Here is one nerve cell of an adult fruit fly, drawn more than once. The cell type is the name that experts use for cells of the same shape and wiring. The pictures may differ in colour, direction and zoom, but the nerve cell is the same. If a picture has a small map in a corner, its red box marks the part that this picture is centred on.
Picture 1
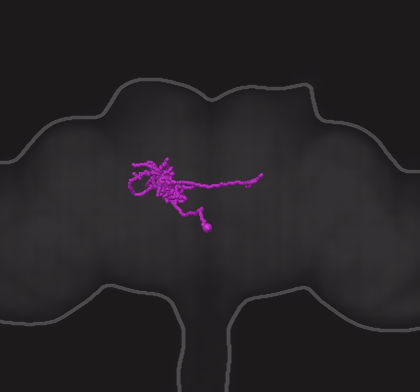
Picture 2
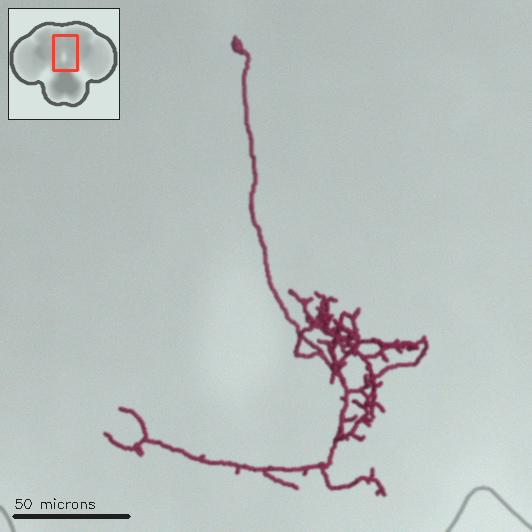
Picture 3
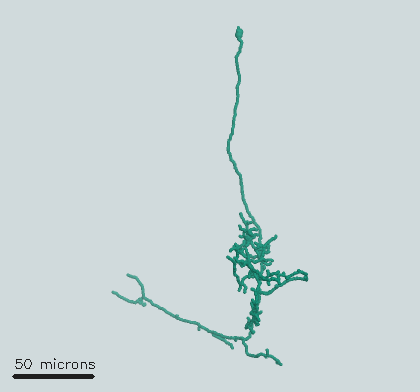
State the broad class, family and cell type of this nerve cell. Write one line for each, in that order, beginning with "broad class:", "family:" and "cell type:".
broad class: central-brain intrinsic neuron
family: hemilineage DM1_antero_ventral
cell type: VES050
